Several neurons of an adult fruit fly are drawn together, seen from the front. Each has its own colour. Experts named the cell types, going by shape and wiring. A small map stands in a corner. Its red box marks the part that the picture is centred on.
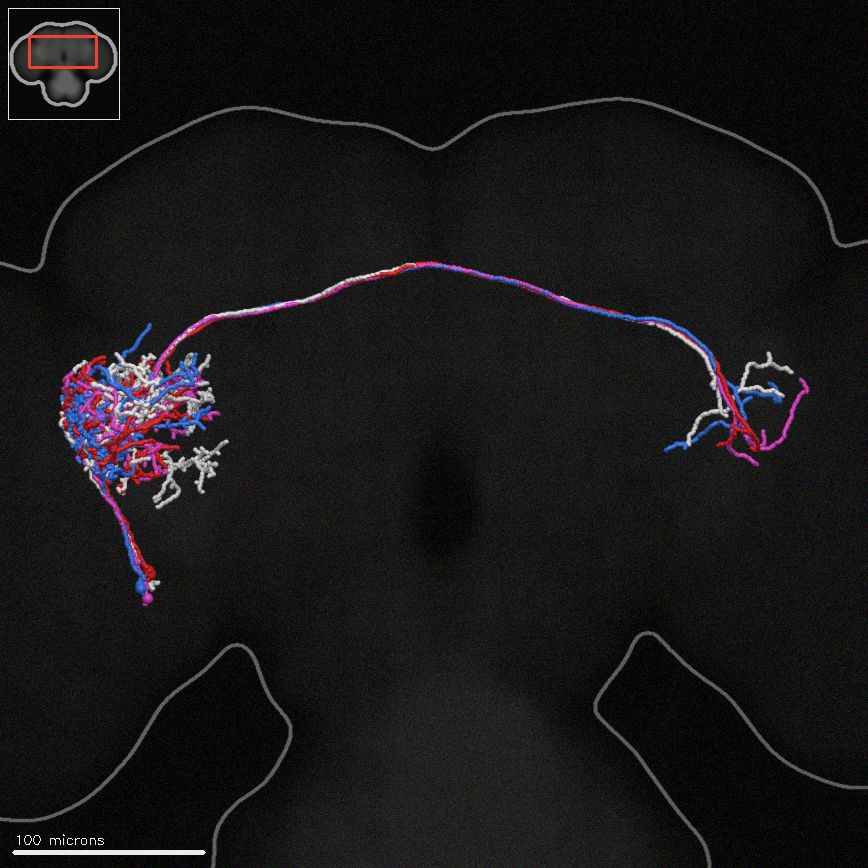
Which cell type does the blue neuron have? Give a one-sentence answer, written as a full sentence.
The cell type to which this neuron belongs is CB2339.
